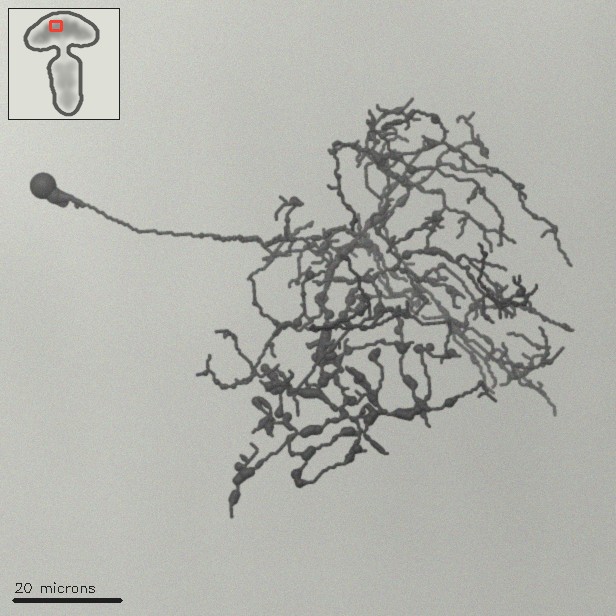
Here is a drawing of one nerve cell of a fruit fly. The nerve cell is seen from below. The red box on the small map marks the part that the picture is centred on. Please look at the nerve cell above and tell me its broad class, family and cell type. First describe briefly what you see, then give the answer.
It is in the brain and does not reach the nerve cord. By the scale bar it is about 100 microns wide in this view. More than a hundred branch ends can be seen. Its broad class is central-brain intrinsic neuron. The family is hemilineage TRdl_b. It is of cell type GNG237.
